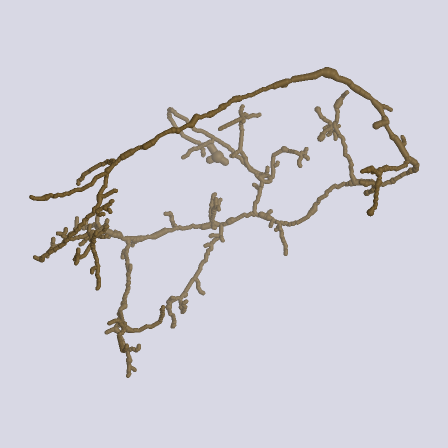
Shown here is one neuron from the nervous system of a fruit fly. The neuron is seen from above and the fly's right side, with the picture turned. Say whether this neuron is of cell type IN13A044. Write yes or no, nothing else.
yes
